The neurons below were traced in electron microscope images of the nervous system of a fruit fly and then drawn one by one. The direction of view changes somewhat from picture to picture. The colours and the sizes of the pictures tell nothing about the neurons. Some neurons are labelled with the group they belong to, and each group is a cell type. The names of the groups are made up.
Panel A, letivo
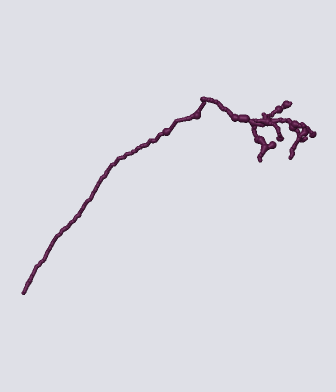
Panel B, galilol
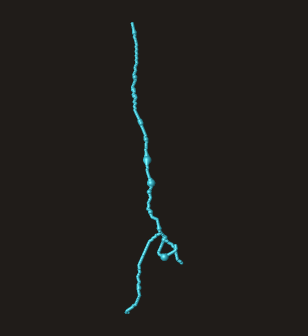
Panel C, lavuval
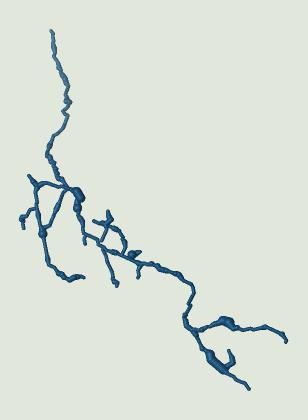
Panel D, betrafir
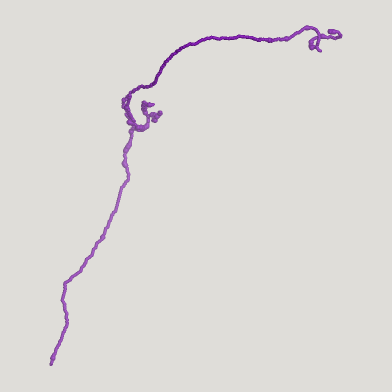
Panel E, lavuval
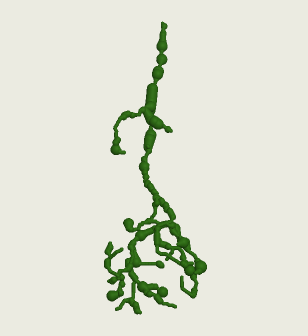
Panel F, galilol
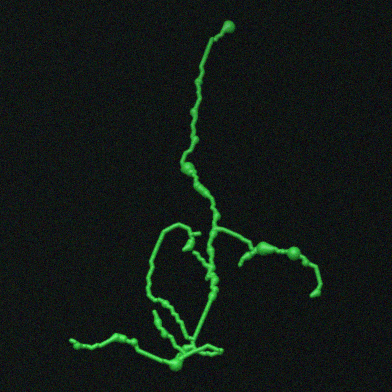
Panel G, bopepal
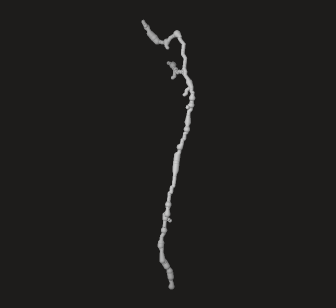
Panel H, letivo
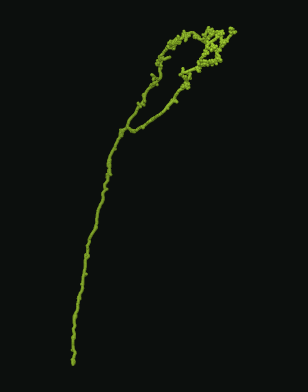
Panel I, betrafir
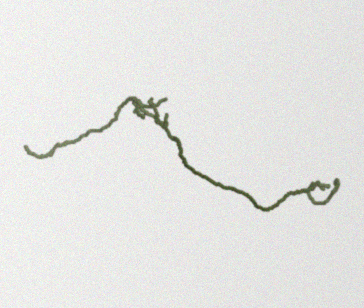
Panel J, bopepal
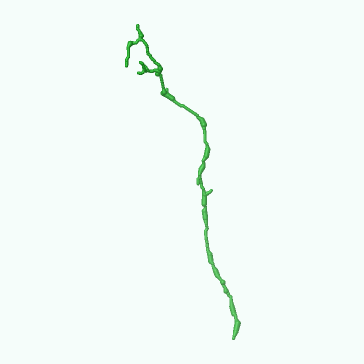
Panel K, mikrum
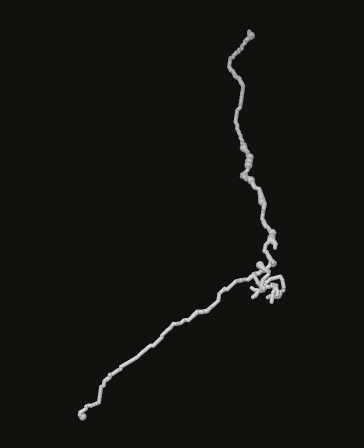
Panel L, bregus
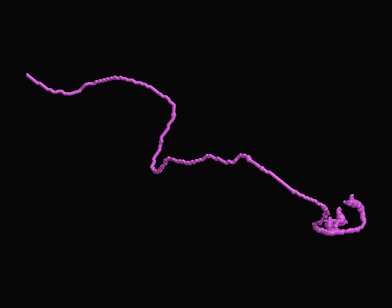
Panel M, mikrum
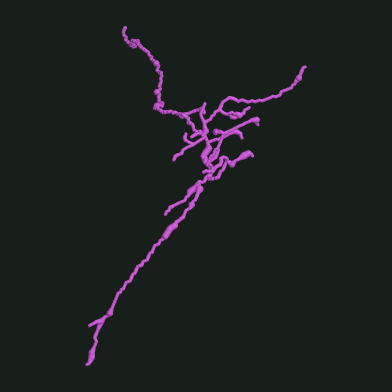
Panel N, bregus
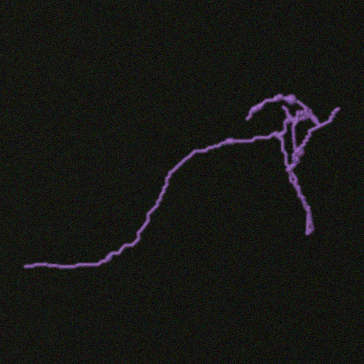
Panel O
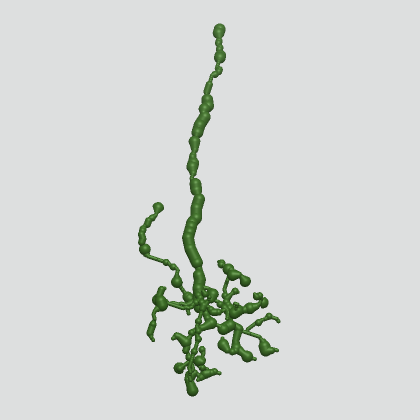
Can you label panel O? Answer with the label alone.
lavuval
